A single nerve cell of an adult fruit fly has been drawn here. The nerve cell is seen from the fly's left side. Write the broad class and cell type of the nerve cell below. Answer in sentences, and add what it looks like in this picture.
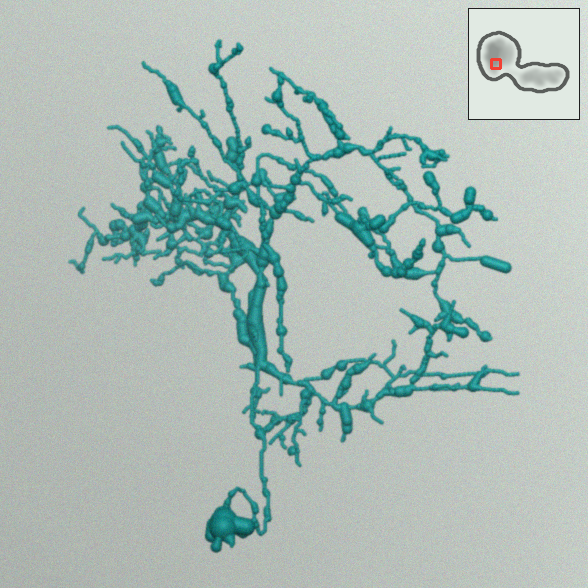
Its broad class is central-brain intrinsic neuron. Its cell type is GNG197. As drawn here it is about as wide as it is tall.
